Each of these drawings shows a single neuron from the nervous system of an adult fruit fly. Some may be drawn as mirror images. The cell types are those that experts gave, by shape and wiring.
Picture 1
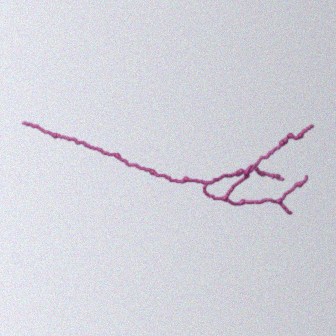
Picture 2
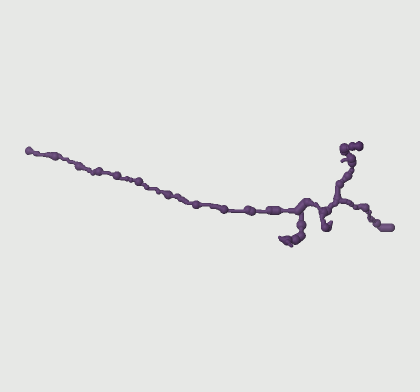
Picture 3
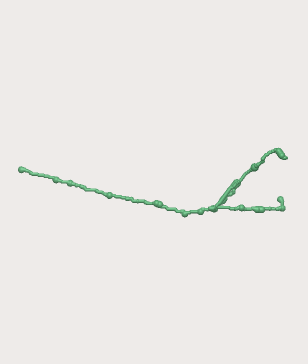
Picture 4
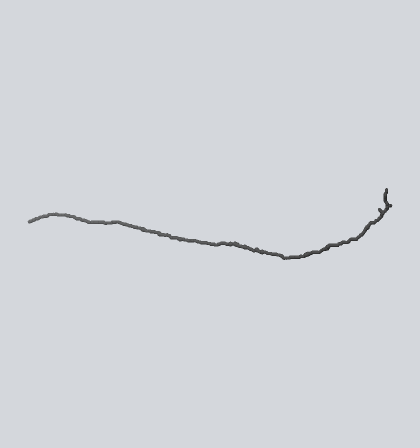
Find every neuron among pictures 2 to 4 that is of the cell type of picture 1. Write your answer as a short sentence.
Picture 2 and picture 3 are of the same cell type.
